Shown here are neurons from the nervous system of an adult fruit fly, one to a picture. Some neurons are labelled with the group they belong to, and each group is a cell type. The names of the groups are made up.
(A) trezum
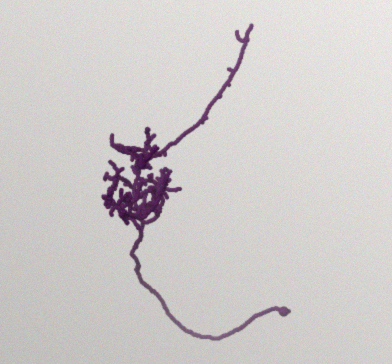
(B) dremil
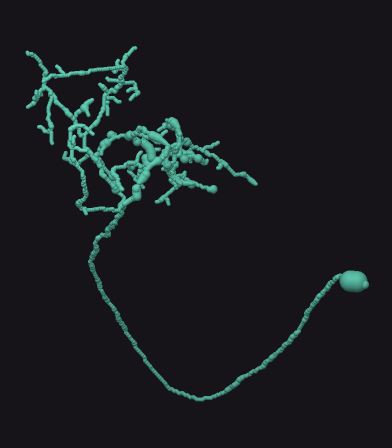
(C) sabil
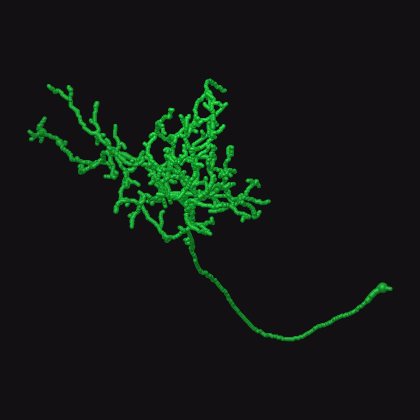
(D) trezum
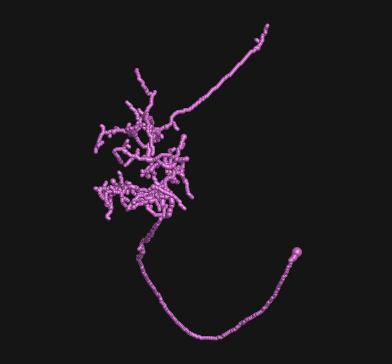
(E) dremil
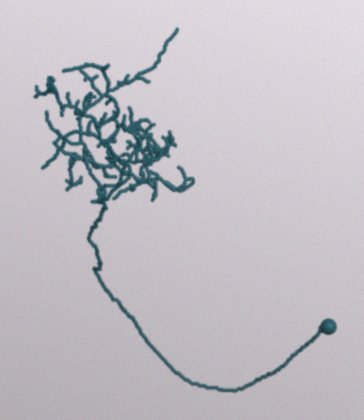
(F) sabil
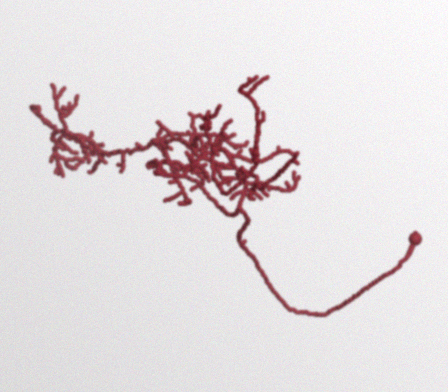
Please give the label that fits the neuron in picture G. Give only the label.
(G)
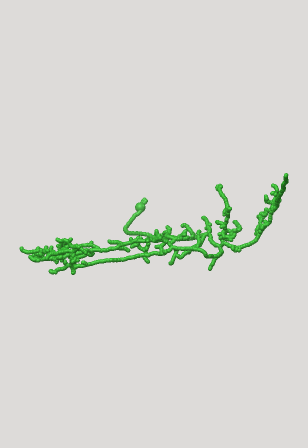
sabil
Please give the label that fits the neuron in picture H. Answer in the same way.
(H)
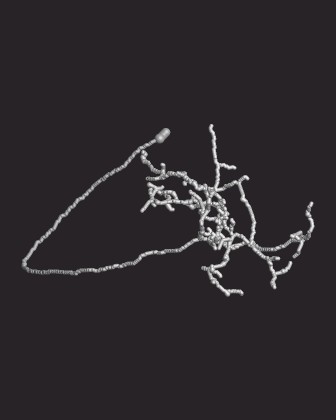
dremil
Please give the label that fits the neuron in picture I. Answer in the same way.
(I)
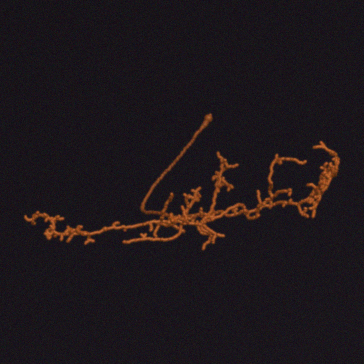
sabil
